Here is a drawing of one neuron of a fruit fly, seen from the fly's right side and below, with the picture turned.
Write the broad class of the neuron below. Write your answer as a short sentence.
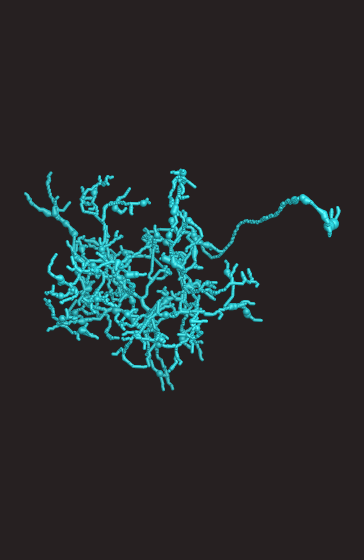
The broad class is optic-lobe intrinsic neuron.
